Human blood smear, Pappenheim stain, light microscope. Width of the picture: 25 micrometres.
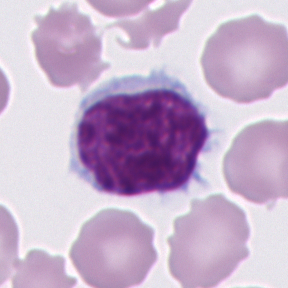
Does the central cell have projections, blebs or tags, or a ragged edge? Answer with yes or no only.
Yes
